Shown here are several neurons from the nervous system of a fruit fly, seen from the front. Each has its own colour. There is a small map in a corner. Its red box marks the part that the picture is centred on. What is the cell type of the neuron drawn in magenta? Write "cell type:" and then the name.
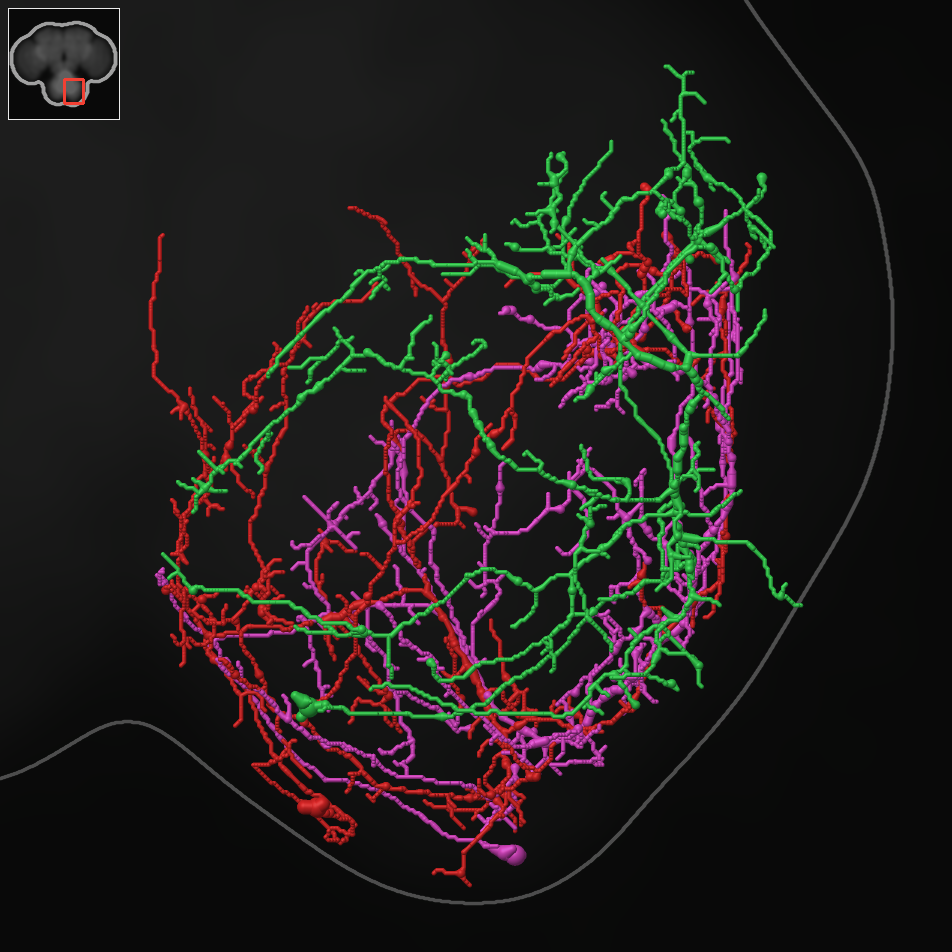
cell type: IN04B062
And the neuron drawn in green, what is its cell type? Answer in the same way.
cell type: IN04B031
